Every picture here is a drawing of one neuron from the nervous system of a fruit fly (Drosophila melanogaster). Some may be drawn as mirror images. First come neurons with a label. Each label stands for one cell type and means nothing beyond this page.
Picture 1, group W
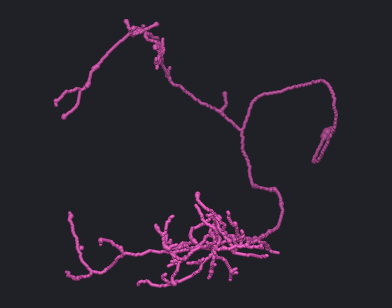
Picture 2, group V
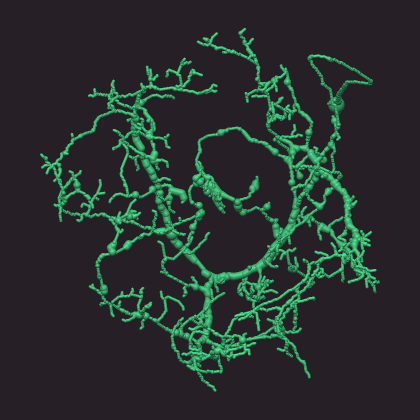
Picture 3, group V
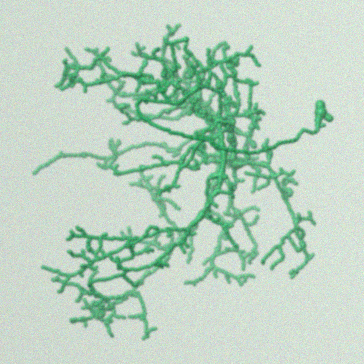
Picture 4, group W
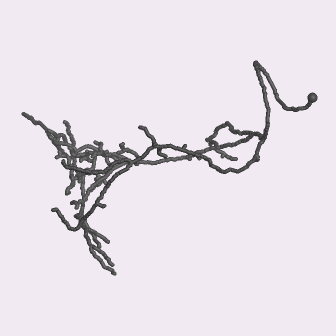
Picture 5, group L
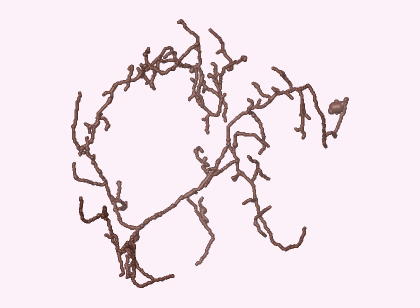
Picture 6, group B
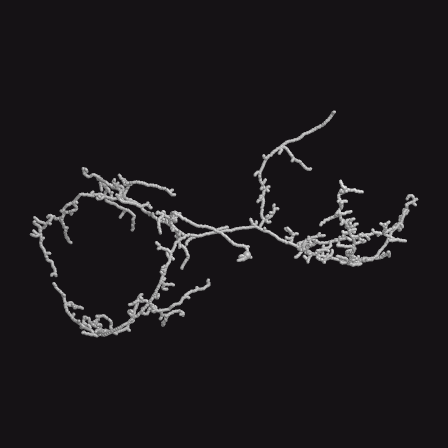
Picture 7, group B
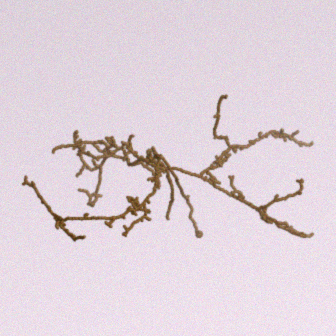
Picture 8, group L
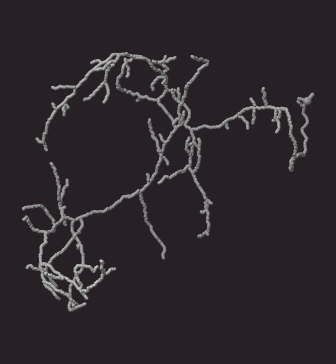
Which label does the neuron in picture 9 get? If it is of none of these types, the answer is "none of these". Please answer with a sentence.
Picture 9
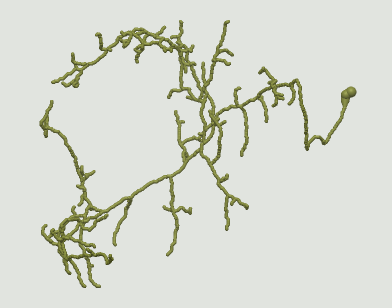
It belongs to group L.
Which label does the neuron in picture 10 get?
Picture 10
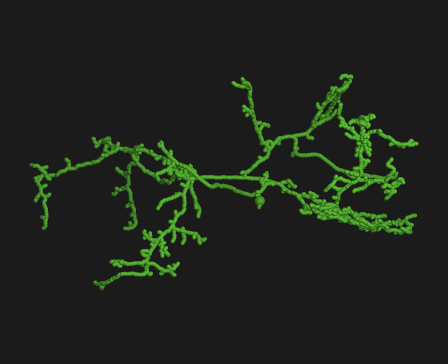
It belongs to group B.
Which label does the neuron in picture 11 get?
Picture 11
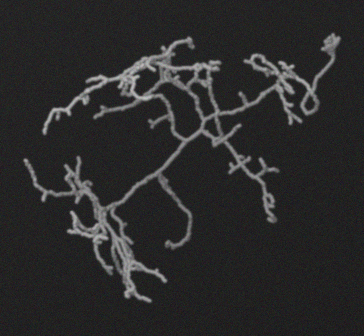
It belongs to group L.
